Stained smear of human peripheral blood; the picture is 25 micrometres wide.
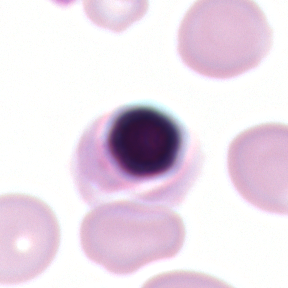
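Normoblast. The nucleus is round in outline, about 6 micrometres across, and sits off-centre toward the upper right of the cell. Its chromatin is dense and evenly dark purple, with no visible pattern. A thin pale halo rings the nucleus. The cell outline is roughly round and has no surface projections.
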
